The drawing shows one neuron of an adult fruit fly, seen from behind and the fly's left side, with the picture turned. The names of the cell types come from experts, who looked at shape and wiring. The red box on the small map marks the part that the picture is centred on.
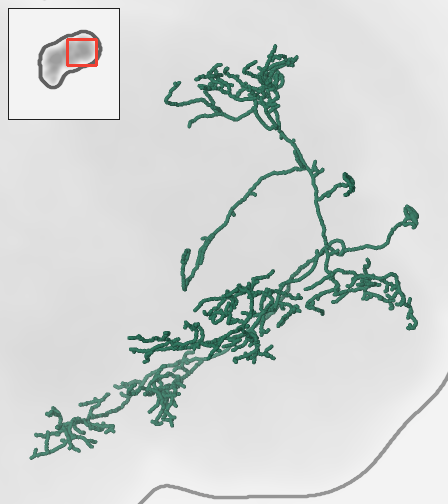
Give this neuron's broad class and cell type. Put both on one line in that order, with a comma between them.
central-brain intrinsic neuron, AVLP075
